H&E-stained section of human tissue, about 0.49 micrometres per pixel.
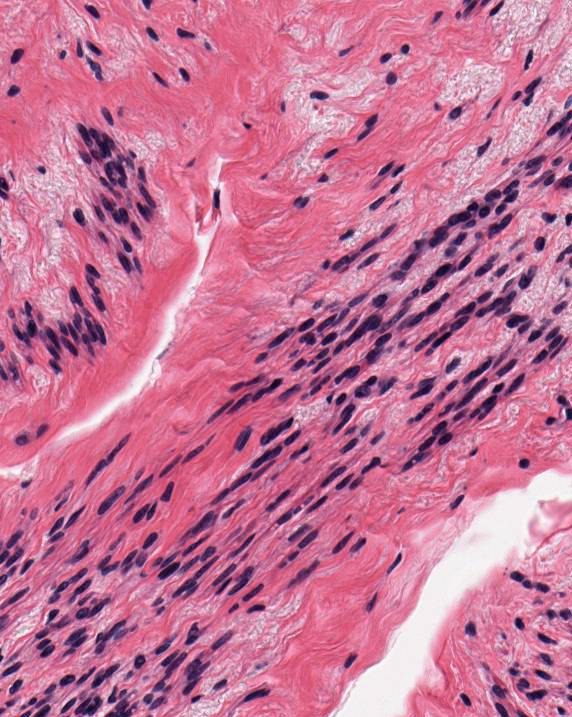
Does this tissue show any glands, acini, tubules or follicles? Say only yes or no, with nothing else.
No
